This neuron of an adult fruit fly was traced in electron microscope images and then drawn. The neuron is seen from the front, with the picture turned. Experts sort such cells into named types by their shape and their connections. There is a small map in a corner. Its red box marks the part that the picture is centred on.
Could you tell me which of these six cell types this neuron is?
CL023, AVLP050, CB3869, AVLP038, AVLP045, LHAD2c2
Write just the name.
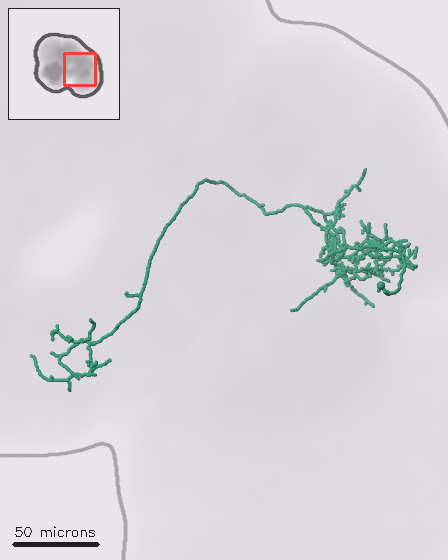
LHAD2c2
